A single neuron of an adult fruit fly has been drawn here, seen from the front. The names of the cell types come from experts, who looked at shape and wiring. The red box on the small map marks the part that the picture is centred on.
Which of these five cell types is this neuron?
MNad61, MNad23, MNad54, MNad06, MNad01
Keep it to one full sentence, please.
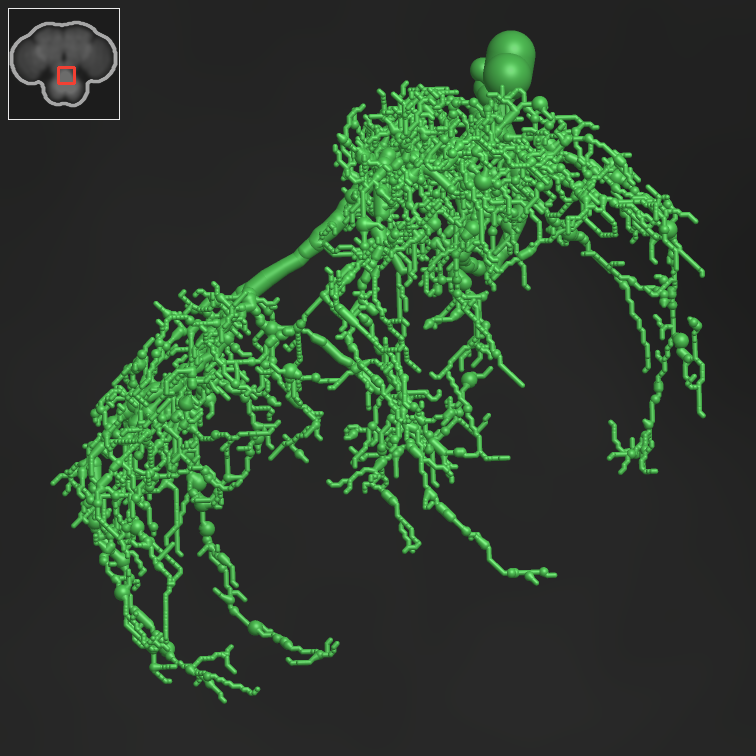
The type of this neuron is the cell type MNad61.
